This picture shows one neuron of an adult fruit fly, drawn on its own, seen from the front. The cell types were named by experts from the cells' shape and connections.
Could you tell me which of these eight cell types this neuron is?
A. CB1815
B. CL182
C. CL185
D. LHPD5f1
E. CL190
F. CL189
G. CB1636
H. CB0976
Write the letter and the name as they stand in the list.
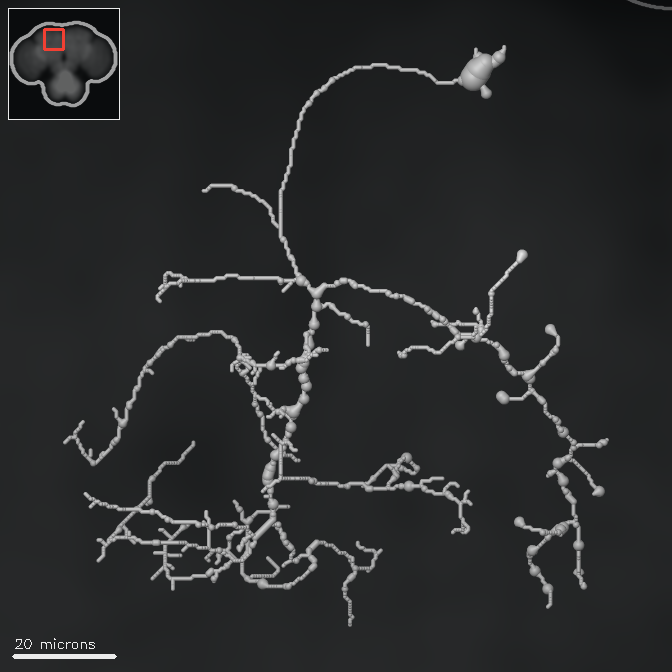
E. CL190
